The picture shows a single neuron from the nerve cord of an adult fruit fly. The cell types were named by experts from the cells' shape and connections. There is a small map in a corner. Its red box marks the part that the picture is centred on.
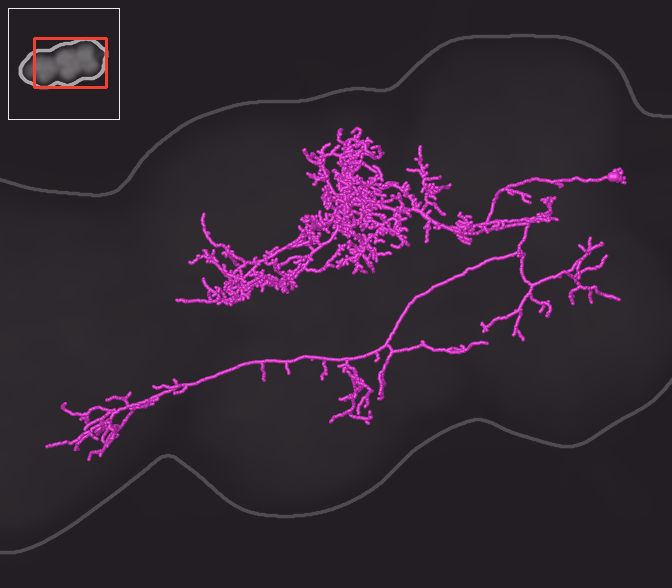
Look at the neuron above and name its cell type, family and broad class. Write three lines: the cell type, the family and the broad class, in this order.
IN07B012
hemilineage 07B
nerve-cord intrinsic neuron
